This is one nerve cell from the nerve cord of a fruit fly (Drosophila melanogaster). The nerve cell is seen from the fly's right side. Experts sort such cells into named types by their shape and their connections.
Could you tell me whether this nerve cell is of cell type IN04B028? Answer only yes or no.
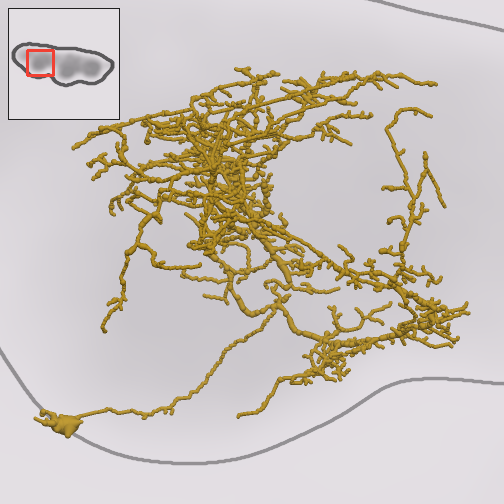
no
